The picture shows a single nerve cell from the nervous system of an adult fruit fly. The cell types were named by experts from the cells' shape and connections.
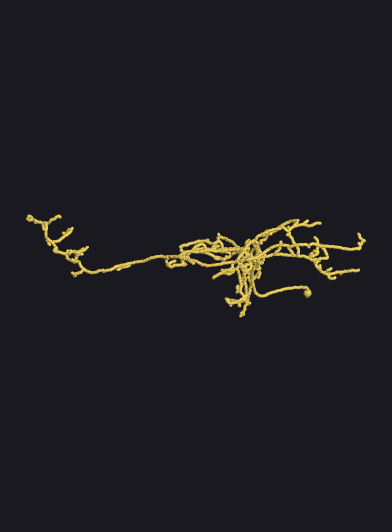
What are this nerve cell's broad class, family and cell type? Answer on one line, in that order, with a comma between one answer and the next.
nerve-cord intrinsic neuron, hemilineage 08B, IN08B077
